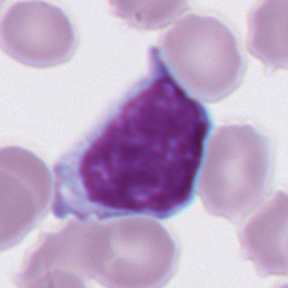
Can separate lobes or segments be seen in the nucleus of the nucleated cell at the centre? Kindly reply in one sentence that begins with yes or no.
No, the nucleus of this cell is one compact round, oval or kidney-shaped mass.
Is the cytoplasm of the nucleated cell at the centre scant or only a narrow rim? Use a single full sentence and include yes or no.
Yes, in this cell the cytoplasm is scant.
